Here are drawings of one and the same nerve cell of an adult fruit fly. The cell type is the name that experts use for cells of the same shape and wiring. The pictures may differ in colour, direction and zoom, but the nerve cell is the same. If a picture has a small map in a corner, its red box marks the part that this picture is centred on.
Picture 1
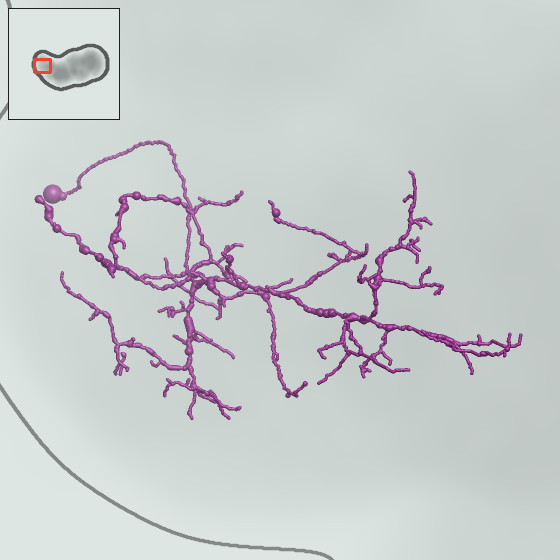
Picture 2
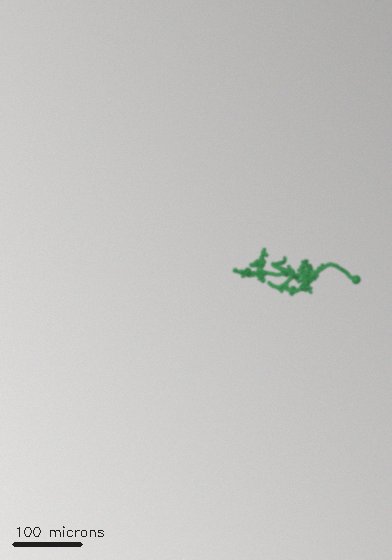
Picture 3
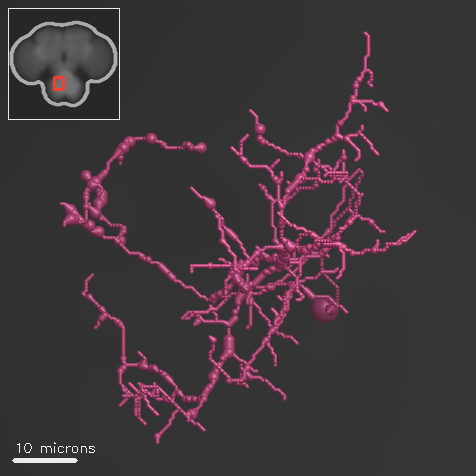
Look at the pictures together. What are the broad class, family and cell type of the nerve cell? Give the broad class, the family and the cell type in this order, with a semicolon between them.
nerve-cord intrinsic neuron; hemilineage 20A.22A; IN20A.22A073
